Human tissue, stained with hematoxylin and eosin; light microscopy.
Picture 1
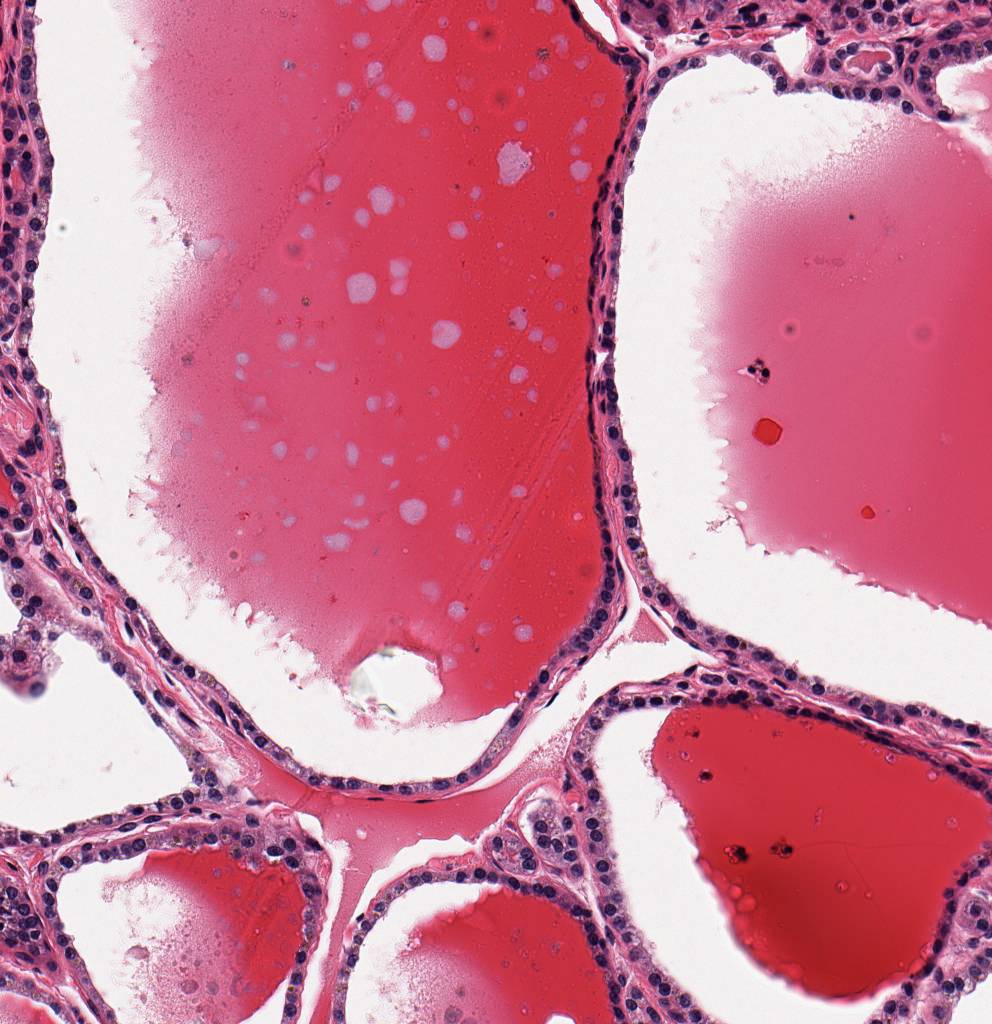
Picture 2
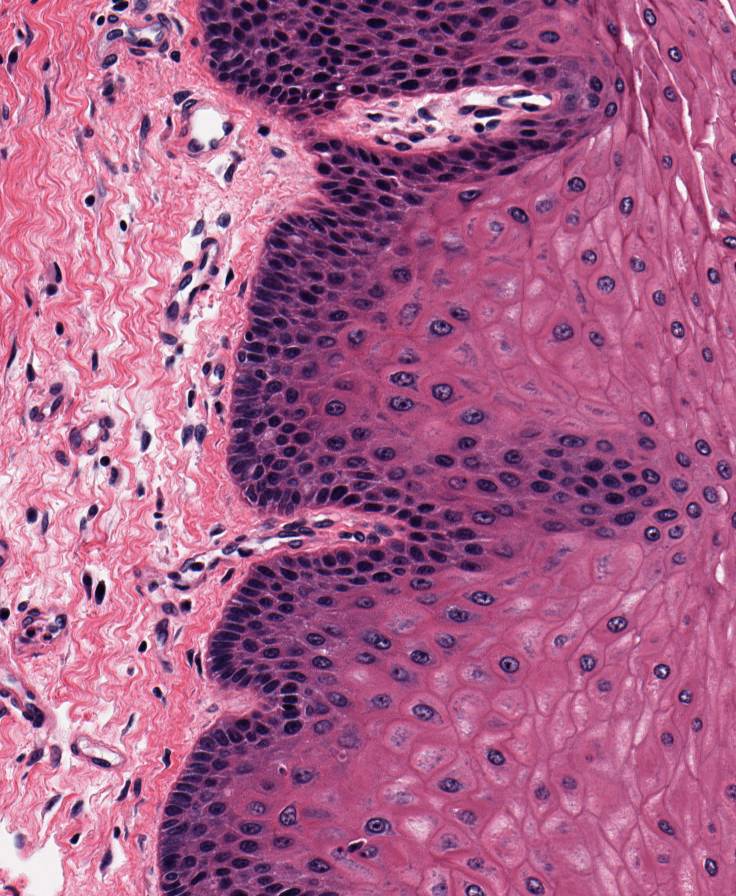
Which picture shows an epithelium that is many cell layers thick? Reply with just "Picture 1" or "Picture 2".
Picture 2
